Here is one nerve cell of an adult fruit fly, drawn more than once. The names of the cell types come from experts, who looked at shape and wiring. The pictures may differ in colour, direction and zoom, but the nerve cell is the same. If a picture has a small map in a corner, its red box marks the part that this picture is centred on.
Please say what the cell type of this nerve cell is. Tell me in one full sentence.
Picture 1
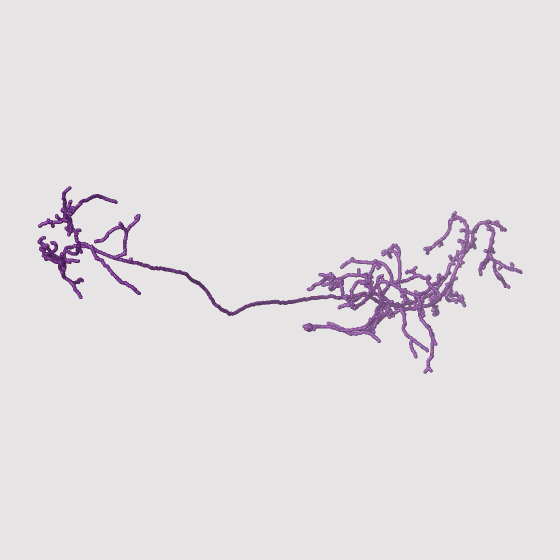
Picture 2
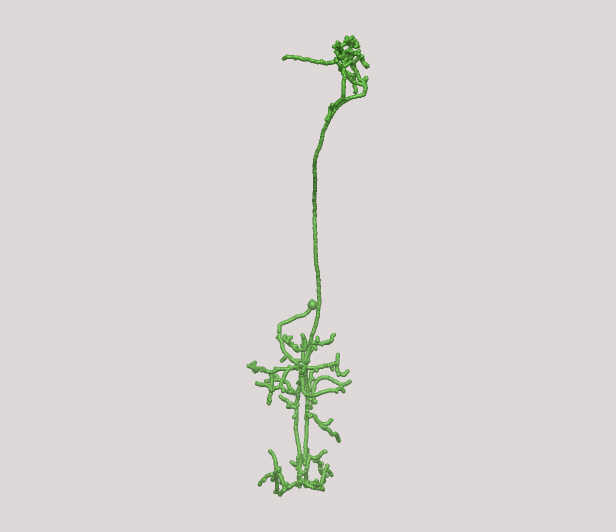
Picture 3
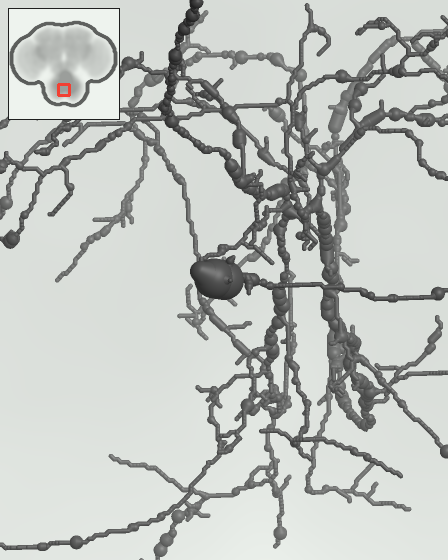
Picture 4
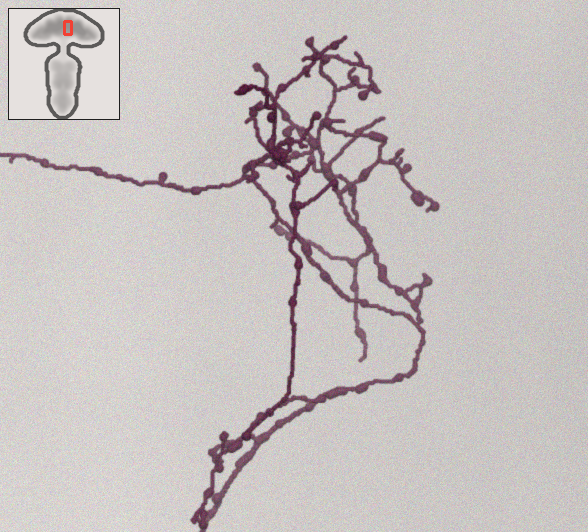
Cell type AN08B050 is what this nerve cell is.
